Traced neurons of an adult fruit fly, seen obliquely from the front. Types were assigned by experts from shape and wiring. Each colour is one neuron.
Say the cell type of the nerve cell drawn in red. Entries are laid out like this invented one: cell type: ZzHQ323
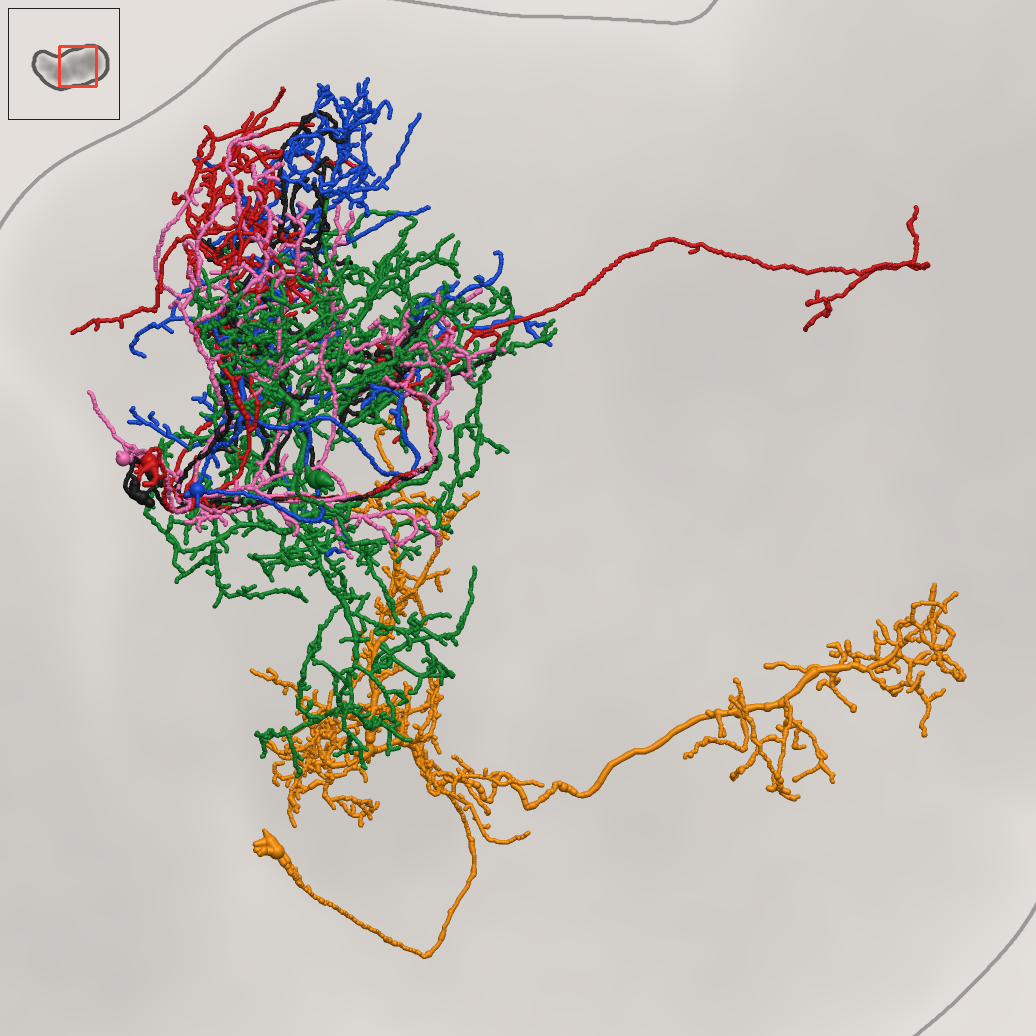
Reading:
cell type: SLP222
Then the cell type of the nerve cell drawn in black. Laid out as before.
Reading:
cell type: SLP227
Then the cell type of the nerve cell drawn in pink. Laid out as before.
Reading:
cell type: SLP228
